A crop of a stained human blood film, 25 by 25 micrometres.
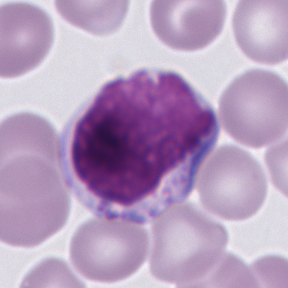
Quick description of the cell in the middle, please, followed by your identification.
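Rather than being perfectly round, the outline of this cell is slightly irregular. Within the nucleus, no nucleoli are clearly visible. The rim of cytoplasm is widest at the lower right, and a few small reddish-purple granules lie within it. This is a large granular lymphocyte.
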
